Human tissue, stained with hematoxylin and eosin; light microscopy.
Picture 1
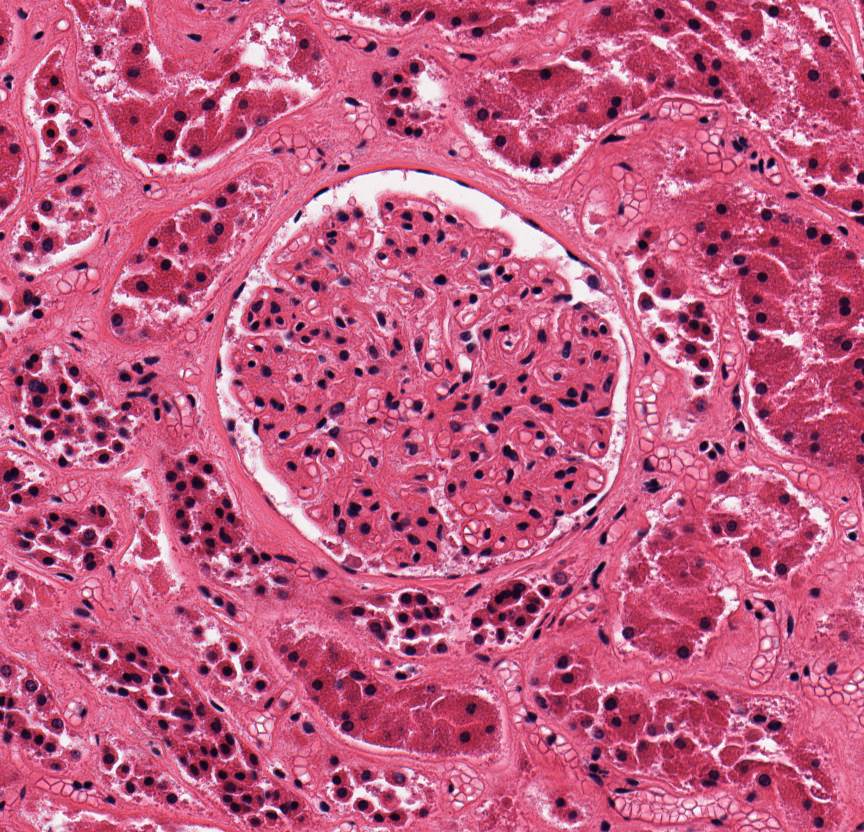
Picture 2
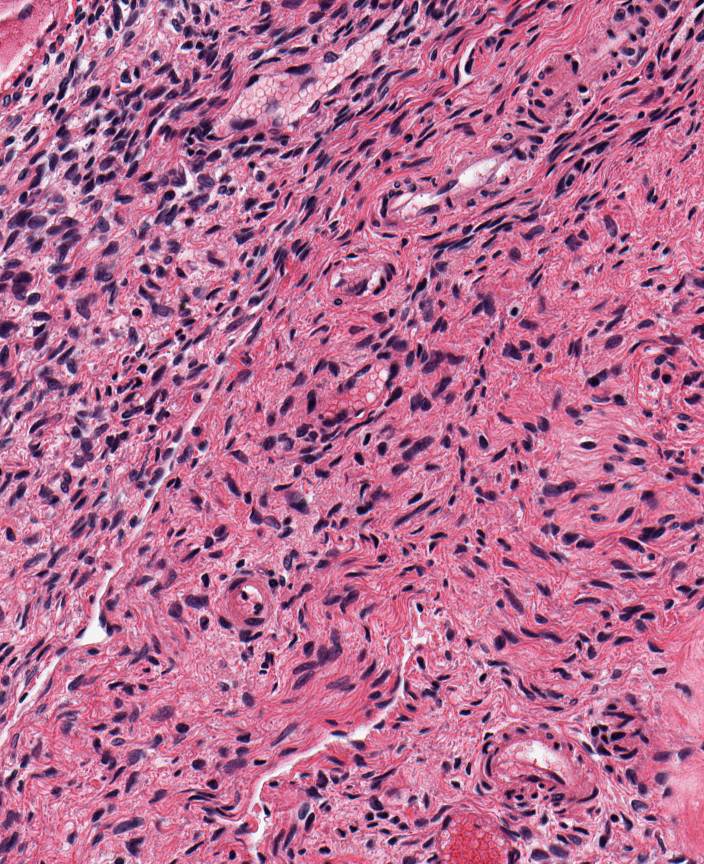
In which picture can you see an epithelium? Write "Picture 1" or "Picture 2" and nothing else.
Picture 1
